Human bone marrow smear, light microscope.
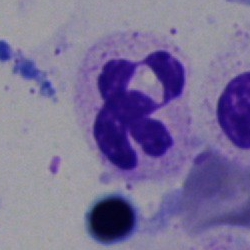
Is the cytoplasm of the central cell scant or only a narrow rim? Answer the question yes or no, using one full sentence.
No, abundant cytoplasm encircles the nucleus of the cell.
